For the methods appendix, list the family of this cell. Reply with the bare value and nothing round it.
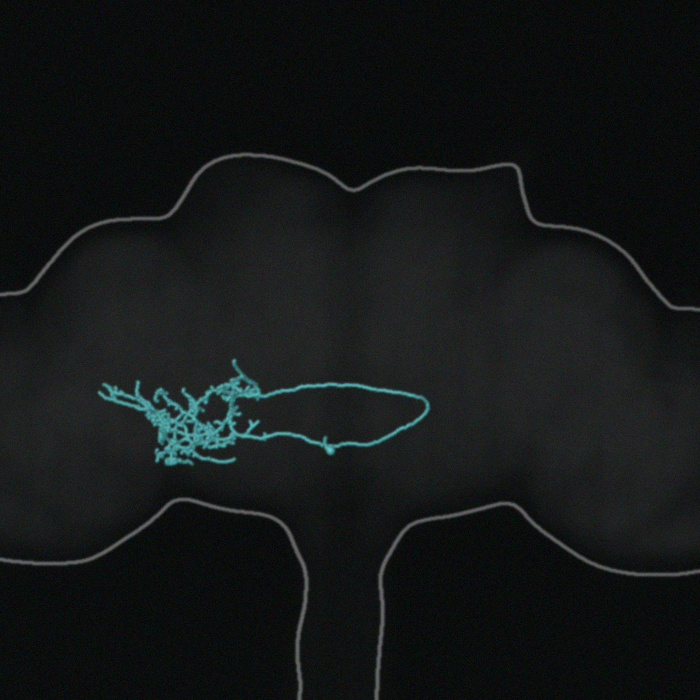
hemilineage DM1_dorsal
